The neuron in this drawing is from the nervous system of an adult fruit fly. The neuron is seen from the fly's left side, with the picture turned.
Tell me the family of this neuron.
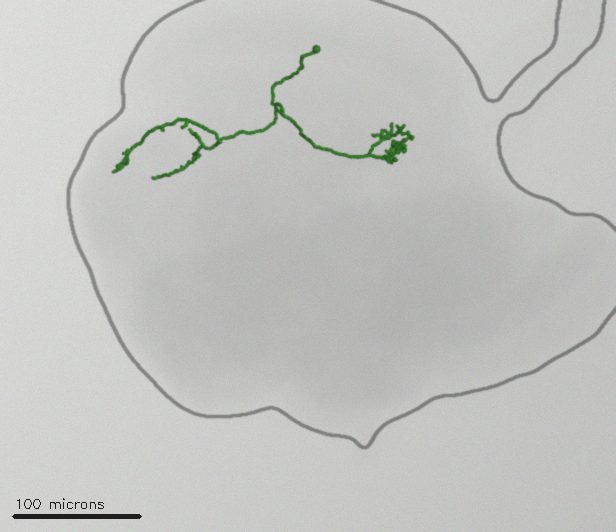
hemilineage VLPp&l1_lateral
